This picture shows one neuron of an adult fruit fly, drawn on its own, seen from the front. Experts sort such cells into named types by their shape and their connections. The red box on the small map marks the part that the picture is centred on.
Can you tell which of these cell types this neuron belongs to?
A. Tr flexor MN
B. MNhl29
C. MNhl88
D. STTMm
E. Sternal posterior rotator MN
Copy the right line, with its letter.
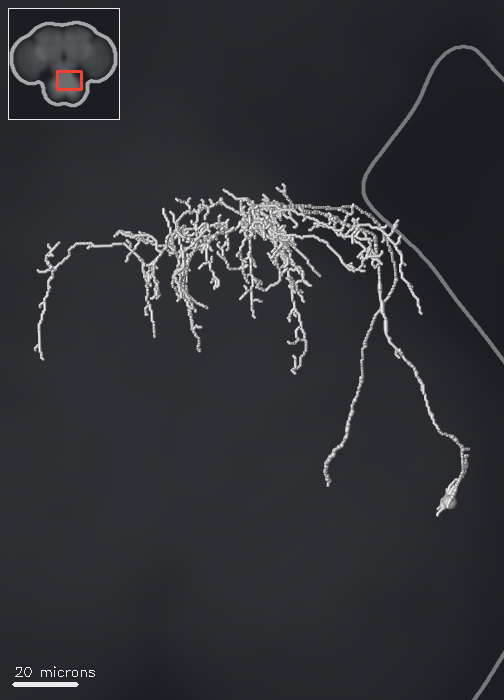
C. MNhl88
